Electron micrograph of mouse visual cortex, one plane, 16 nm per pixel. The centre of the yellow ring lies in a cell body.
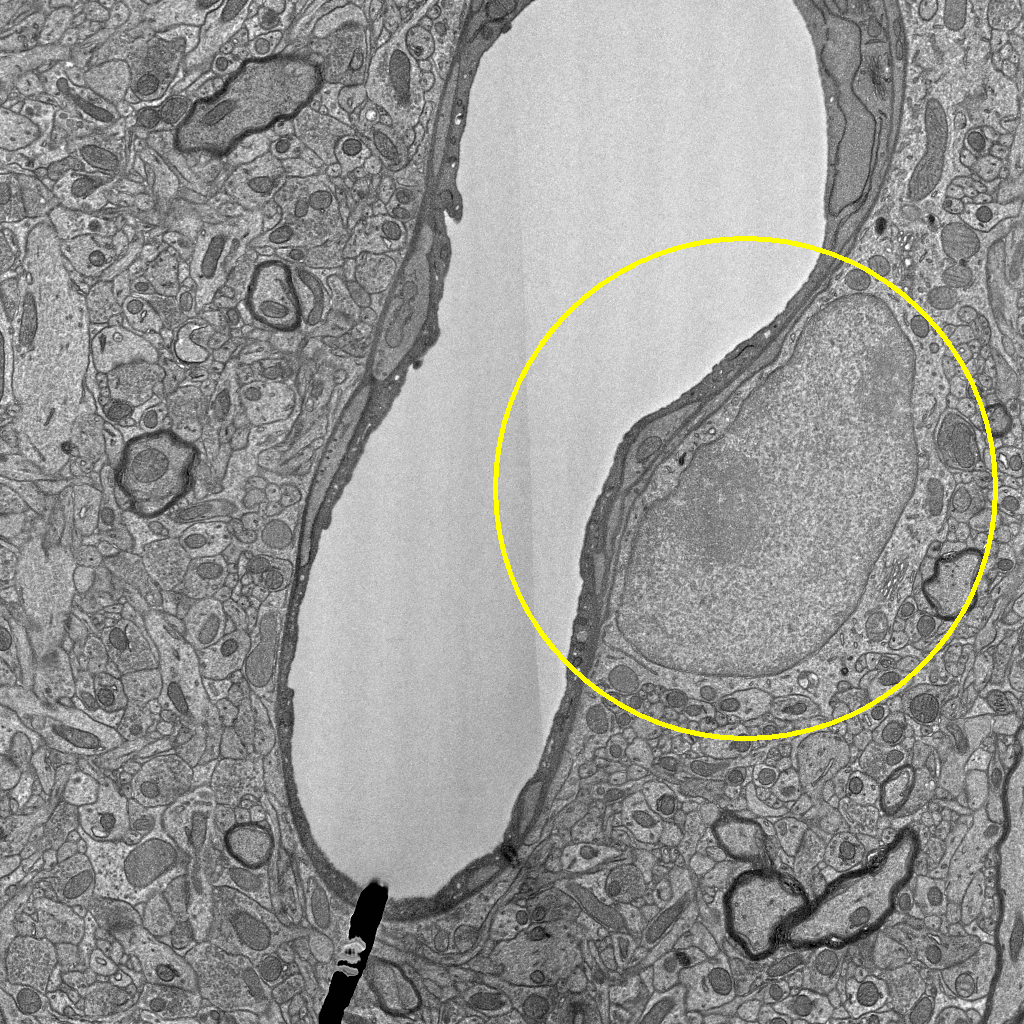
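Astrocyte, the ringed cell. Its whole nucleus shows: an elongated oval running from upper right to lower left. Note the smooth envelope, free of deep infoldings, and a darker, ill-defined chromatin patch on the left. A few stacked parallel membranes sit just right of its lower part.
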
